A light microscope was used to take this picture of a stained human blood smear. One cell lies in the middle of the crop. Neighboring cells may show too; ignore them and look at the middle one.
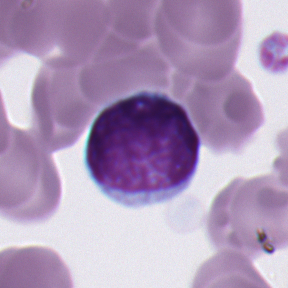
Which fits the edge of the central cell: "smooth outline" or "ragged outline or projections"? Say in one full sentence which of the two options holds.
The border of this cell is smooth and even.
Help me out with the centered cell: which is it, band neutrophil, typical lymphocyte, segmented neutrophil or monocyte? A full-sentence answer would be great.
The cell centered in this field of view is a typical lymphocyte.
